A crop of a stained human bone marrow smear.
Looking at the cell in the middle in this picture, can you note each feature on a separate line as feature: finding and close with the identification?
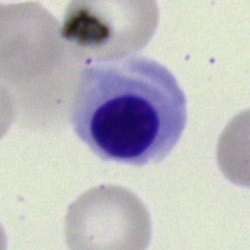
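Nucleus: off-centre, toward lower left
Chromatin: dense, dark purple throughout
Nucleoli: none seen
Cytoplasmic granules: none visible
Name: erythroblast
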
